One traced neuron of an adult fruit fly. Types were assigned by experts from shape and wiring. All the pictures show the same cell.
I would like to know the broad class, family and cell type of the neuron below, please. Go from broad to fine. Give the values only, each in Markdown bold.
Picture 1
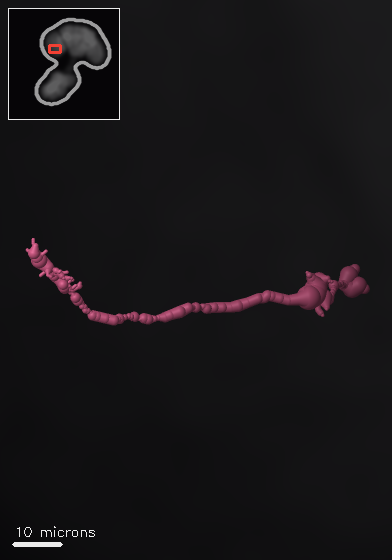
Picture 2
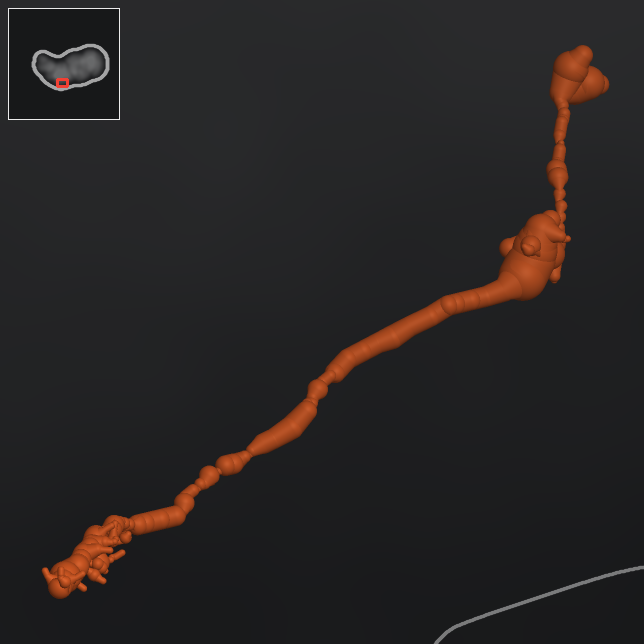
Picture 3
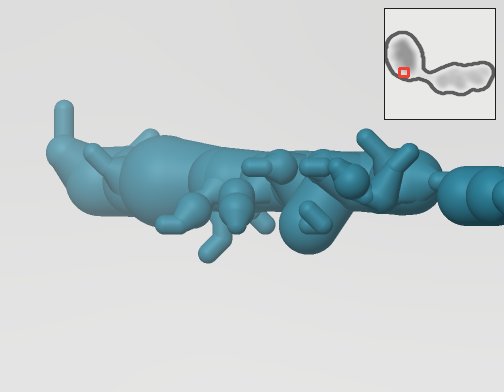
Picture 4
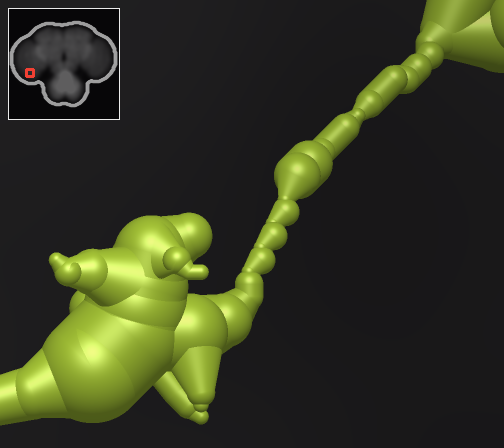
**optic-lobe intrinsic neuron**, **L**, **L1**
